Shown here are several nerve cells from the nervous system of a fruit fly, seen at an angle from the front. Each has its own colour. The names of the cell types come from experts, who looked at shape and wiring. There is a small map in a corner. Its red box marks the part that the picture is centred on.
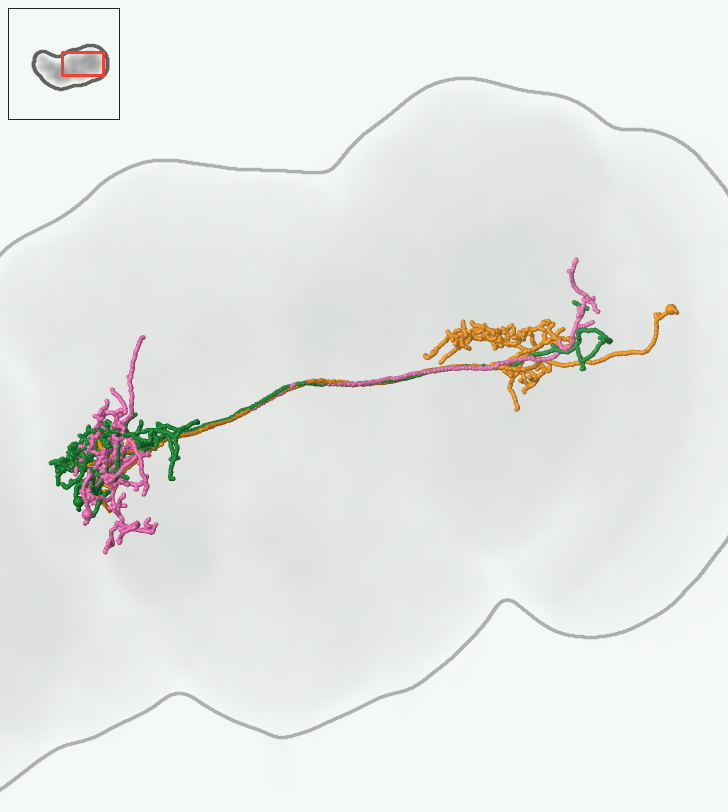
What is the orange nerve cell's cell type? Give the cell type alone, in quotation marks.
"CB1109"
